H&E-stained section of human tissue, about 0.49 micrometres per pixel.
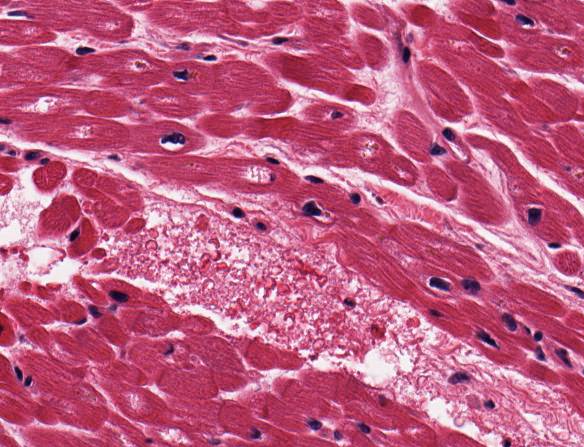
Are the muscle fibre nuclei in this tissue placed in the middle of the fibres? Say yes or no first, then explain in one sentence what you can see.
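Yes. Muscle fibre nuclei are single, oval and centrally placed within the fibres.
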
